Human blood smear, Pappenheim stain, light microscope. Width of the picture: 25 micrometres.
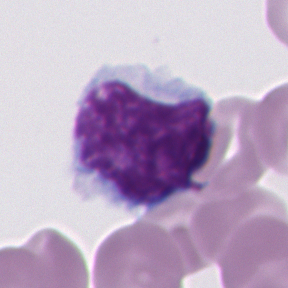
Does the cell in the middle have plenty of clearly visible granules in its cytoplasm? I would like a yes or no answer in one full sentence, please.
No, its cytoplasm is free of any visible granules.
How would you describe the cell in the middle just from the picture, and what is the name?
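This cell has an irregular, ragged outline rather than a smoothly round one. Dark purple chromatin lies in coarse clumps, with paler streaks between them. The nucleus takes up about 70% of the cell's area. Around it, the cytoplasm is pale grey-blue and forms its widest band above the nucleus. It is a typical lymphocyte.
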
